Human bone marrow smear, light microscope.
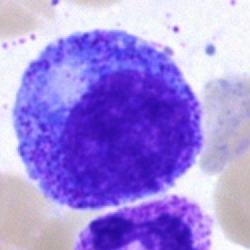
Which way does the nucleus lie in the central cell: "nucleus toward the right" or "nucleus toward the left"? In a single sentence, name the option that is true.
It is to the left of the nucleus that most cytoplasm is found.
